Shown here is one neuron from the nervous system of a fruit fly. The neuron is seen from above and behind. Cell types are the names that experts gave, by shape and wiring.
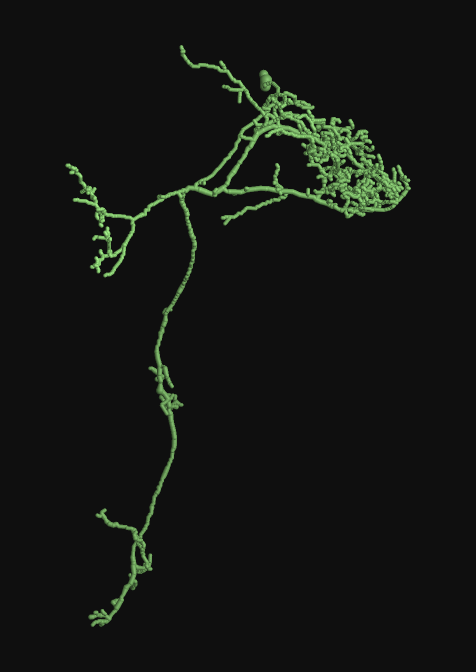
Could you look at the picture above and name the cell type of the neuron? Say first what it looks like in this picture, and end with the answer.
The cell body is at the top of the picture. The picture shows dozens of branch ends. This is a central-brain intrinsic neuron. It is of cell type AOTU015.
